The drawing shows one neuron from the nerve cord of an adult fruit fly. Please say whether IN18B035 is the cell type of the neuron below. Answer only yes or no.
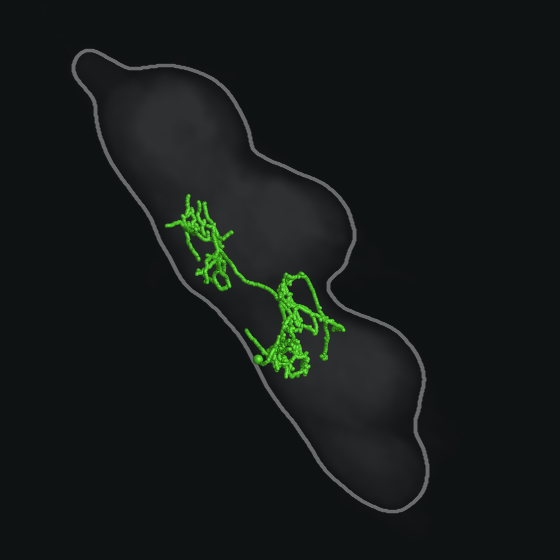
yes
